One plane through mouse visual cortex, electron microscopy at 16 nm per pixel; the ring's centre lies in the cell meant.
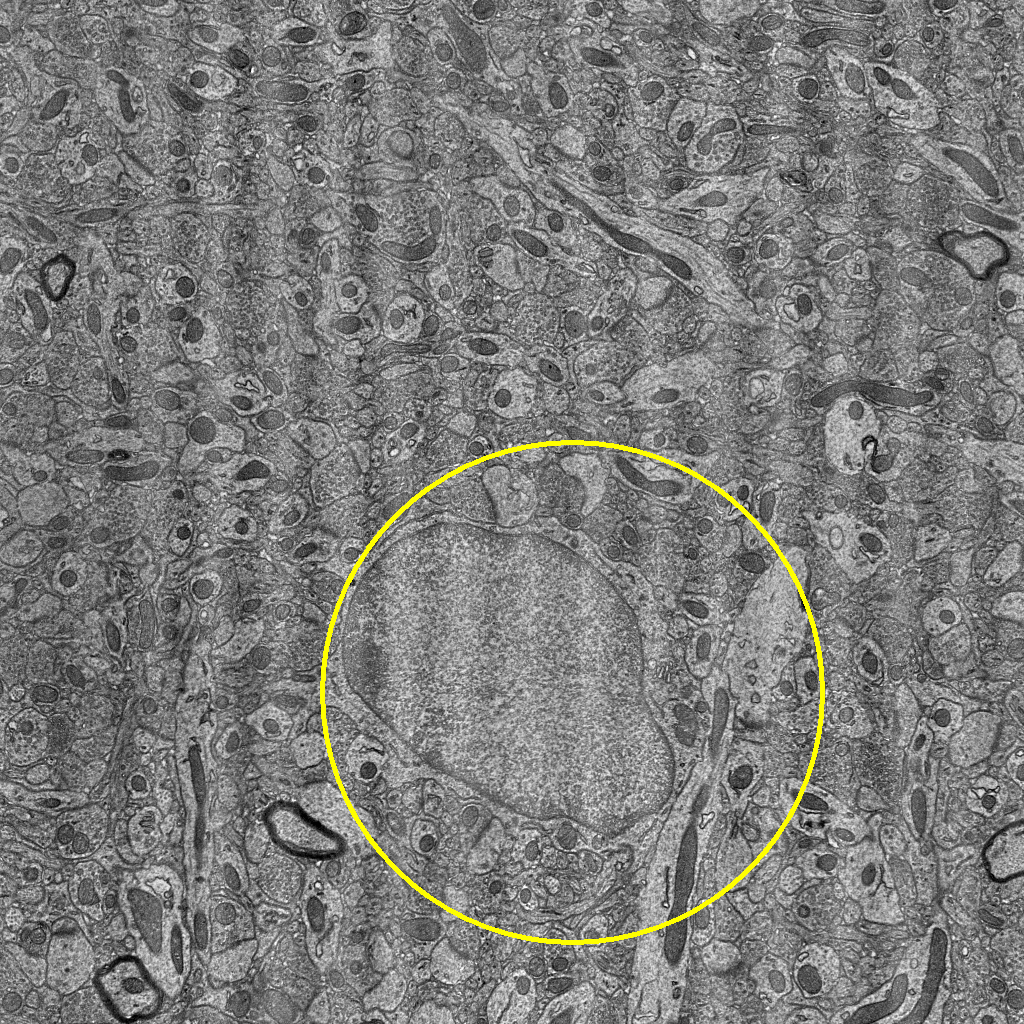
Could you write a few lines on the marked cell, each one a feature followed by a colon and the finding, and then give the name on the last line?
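Nucleus: a large oval, long axis tilting from upper left to lower right
Envelope: mostly smooth, no deep folds
Nucleolus: none distinct in this plane
Stripes: faint, vertical, of uneven brightness, across the whole micrograph
Name: astrocyte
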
